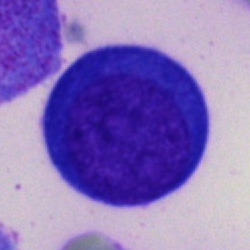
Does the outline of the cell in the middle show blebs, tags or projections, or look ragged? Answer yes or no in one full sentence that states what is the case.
No, a rough outline is not present, since the cell's edge is smooth.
